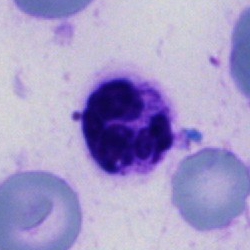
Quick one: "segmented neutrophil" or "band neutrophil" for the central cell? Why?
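The central cell is a segmented neutrophil, not a band neutrophil. Its outline is roughly round, with a slightly uneven edge. The nuclear material stains very dark purple and appears dense. No nucleoli can be made out, and the cytoplasm shows no clear vacuoles.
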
